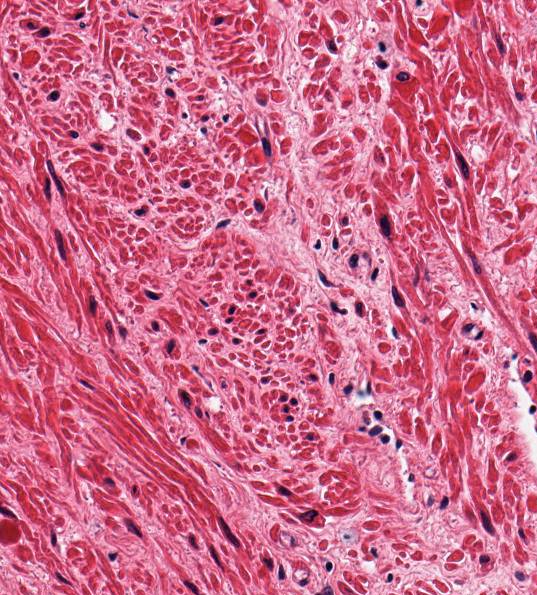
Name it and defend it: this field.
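So, this field is fibromuscular stroma. Smooth muscle bundles run in different directions here, some cut across, some lengthwise. In the lower left, the lengthwise fibres run diagonally from upper left toward lower right. Their nuclei are dark, elongated and cigar-shaped, with blunt ends.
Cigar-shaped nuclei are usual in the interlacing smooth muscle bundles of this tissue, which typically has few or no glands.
And yes, I find no epithelium or glands anywhere.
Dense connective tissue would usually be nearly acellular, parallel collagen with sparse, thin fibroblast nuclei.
Here, muscle bundles dominate instead.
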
